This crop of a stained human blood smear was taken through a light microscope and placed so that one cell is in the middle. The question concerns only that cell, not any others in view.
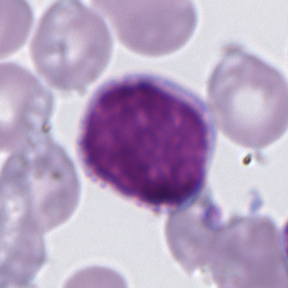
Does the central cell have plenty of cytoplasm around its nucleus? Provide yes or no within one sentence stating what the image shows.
No, rather than abundant, the cytoplasm of the cell is scant.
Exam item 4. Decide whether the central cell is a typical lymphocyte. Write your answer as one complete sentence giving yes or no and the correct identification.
No, the central cell in this crop is a large granular lymphocyte and not a typical lymphocyte.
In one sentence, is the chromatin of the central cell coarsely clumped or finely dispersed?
Its chromatin is finely dispersed rather than coarsely clumped.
